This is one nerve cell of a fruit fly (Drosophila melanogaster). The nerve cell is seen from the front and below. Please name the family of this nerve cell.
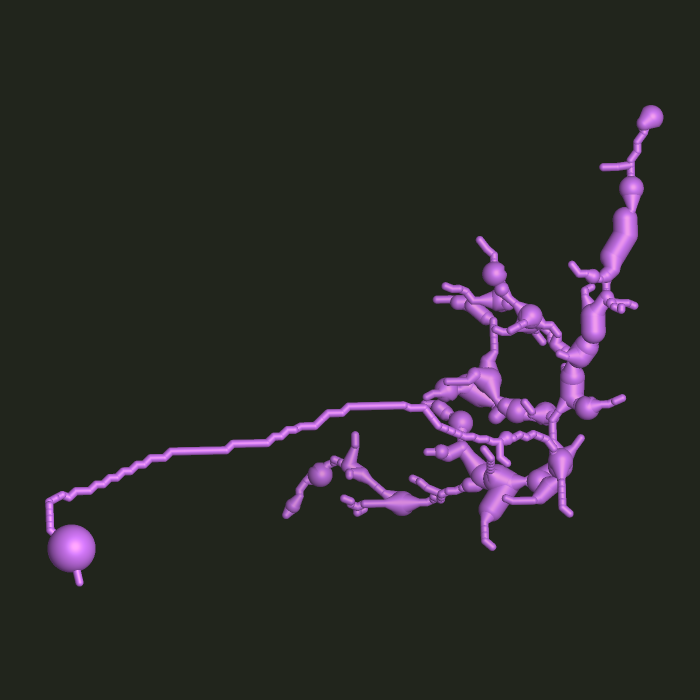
Dm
